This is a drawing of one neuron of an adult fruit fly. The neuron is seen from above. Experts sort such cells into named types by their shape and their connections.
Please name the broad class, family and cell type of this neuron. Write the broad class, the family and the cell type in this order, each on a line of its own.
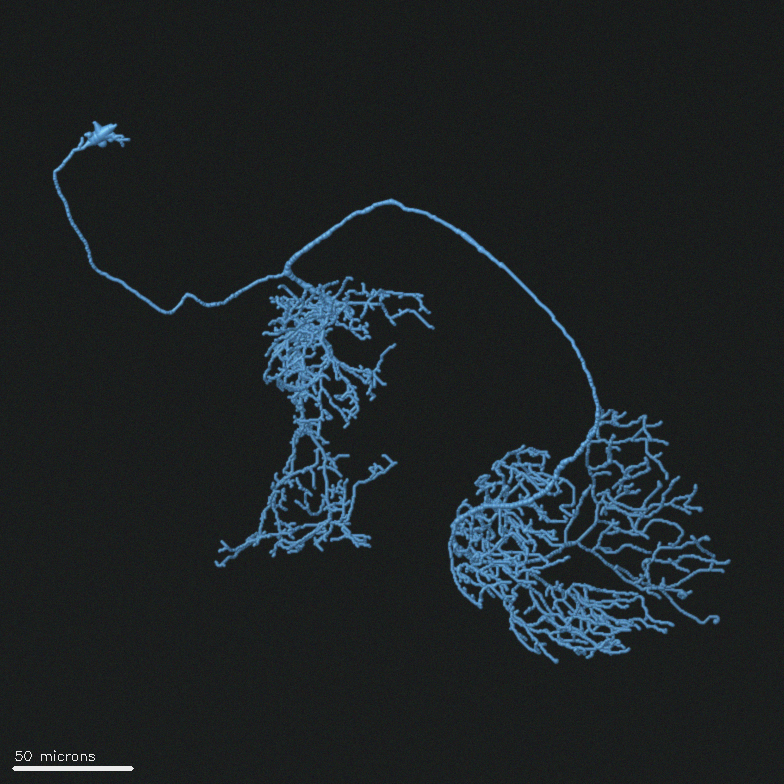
visual centrifugal neuron
OLVC
OLVC2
